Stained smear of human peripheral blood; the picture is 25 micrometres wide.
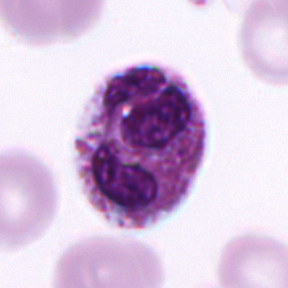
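Eosinophil, the central cell here, about 15 by 11 micrometres. Its nucleus splits into separate lobes, one in the upper half of the cell and one in the lower half, and the granules don't hide the outline of those lobes. The chromatin's dark purple and dense, with a coarse clumped look, and you won't find any nucleoli.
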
